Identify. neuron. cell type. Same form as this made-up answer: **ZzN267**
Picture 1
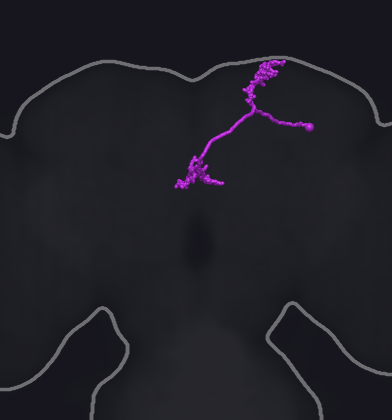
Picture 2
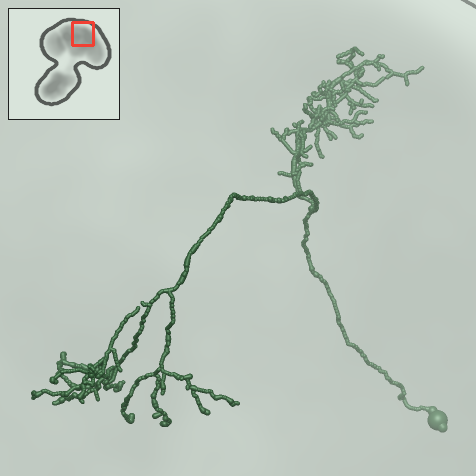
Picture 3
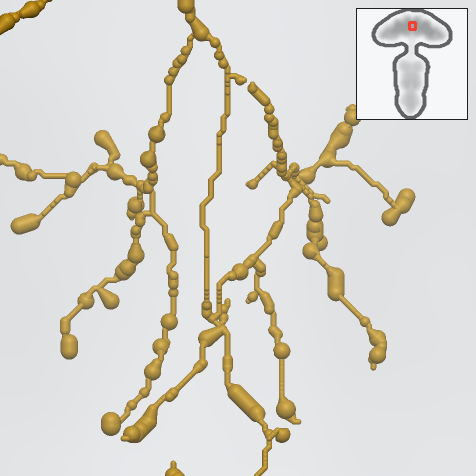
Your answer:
**FB1D**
